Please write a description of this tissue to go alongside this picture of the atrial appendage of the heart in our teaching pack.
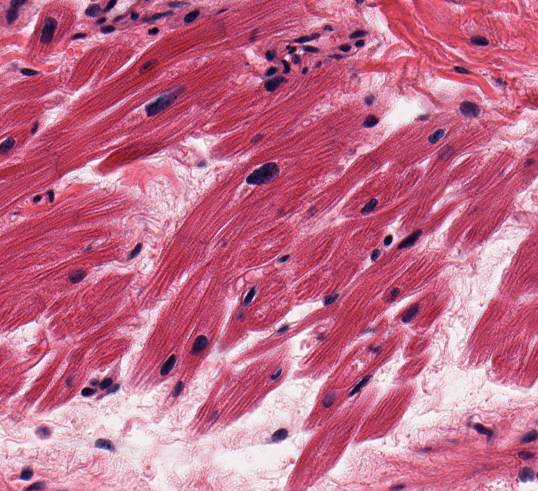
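Fibres with deep pink cytoplasm showing fine longitudinal fibrils are grouped in bundles. Loose, pale pink, wavy connective tissue lies between the bundles, and clear white spaces separate many of them. No fat cells are present in the field.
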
